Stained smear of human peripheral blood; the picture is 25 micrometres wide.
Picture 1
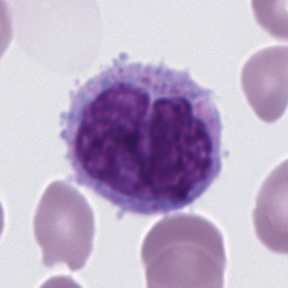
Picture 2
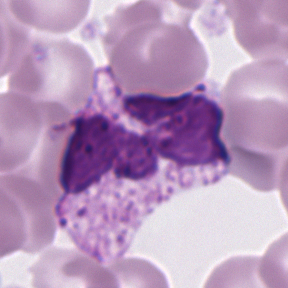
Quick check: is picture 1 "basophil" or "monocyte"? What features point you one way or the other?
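In picture 1 the cell is a monocyte; in picture 2 it is a basophil. In the monocyte, a deep cleft runs down from the top of the nucleus and splits it into two lobes lying side by side. No nucleoli can be seen in it.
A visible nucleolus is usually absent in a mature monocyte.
The monocyte is about 14 micrometres across, and its nucleus measures about 12 by 10 micrometres and fills about 70% of the cell's area.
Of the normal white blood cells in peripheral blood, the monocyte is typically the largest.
Fine pinkish-purple granules are scattered through its cytoplasm, and no clear vacuoles are seen.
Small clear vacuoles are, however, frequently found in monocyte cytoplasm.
The basophil's nucleus is likewise folded into two broad lobes, but these lie across the upper half of the cell, and its chromatin stains dark purple.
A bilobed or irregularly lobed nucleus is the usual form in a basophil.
The basophil's cytoplasm is pale lilac and holds many small purple granules.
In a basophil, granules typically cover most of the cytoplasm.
The outlines also differ: the monocyte is roughly round with a ragged edge, from which small bluish blebs stick out, most plainly along the top and left, while the basophil is irregular, with small pointed projections along its upper edge, where a red cell touches it.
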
